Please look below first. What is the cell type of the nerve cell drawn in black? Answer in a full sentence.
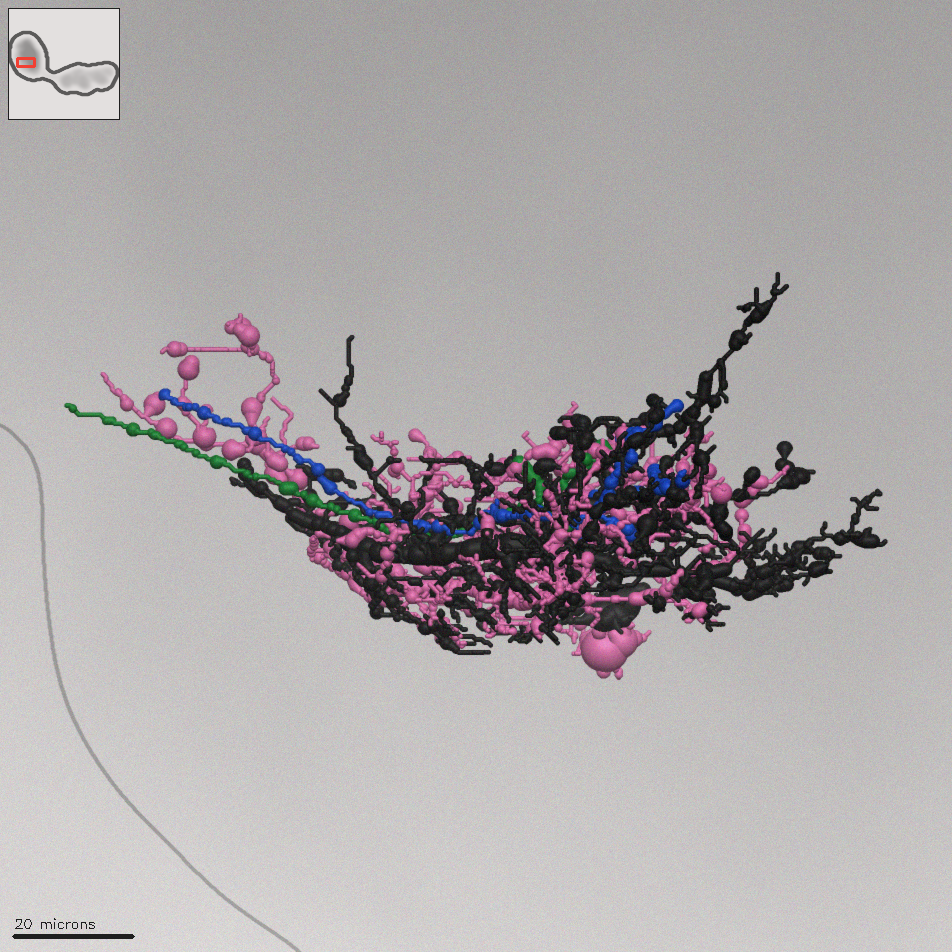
The cell type is SAD110.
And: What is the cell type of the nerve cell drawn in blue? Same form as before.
The cell type is JO-EV5.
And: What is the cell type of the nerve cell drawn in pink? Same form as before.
The cell type is SAD113.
